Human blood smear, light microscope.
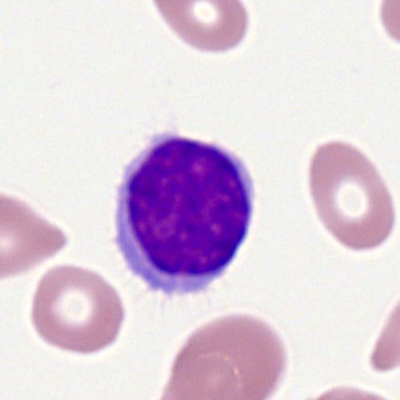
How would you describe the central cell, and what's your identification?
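Chromatin dense, dark purple, small paler patches between clumps. Cytoplasm pale blue, only a narrow rim around the nucleus. Fine hair-like projections from the cell edge, plainest along the lower border. Cell: lymphocyte.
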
